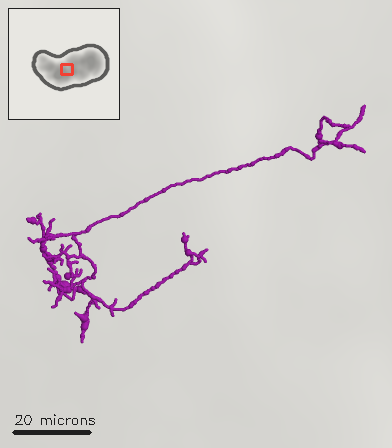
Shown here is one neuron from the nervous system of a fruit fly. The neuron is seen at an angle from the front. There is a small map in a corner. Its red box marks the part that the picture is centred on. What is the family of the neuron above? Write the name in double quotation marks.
"LLPC"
